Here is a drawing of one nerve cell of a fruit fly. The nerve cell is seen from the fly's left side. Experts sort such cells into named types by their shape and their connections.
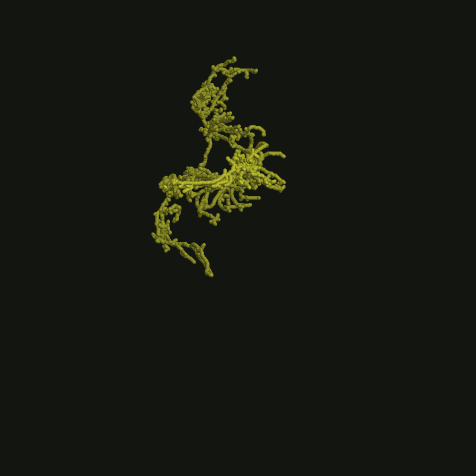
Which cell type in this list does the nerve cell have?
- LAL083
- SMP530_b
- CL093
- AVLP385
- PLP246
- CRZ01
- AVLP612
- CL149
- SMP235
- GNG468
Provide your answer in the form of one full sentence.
It is CL093 that names the cell type of this nerve cell.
